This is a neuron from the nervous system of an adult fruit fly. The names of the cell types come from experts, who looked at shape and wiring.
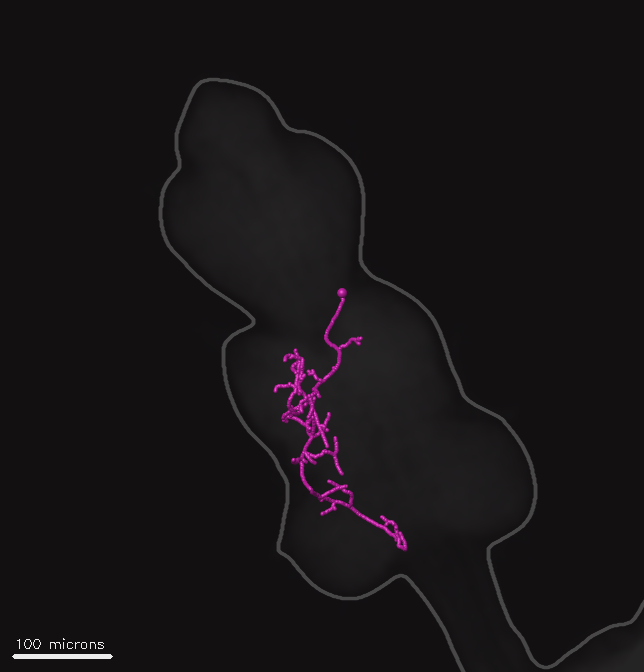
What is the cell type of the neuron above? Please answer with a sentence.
The cell type is IN12B079_c.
